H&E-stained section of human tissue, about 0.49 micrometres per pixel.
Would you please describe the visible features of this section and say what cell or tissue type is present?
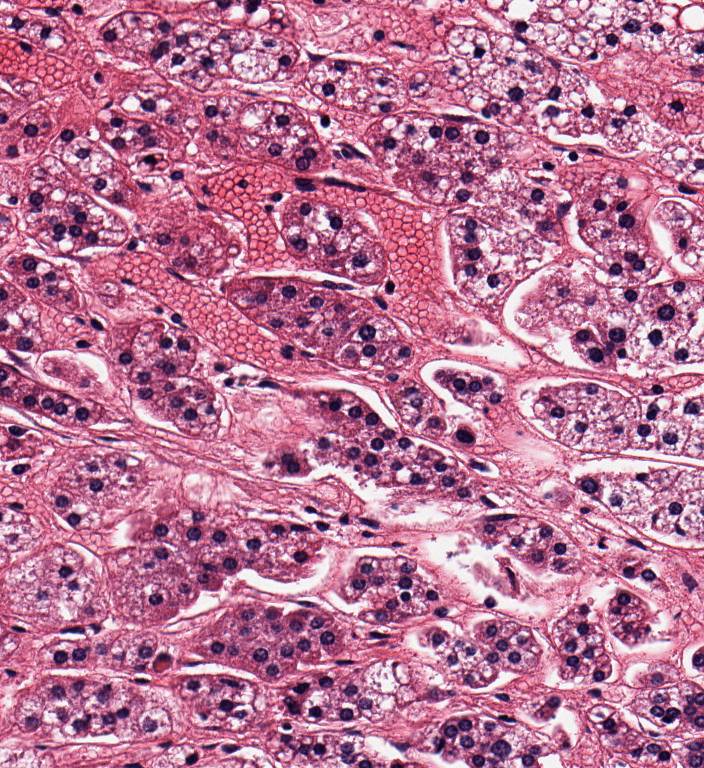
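First, pattern: rounded nests and short cords running roughly diagonally, upper left to lower right. Next, the nest cells have pale, finely vacuolated, foamy cytoplasm and small, round, dark nuclei. Then, thin, delicate pink septa with flattened, elongated nuclei separate the nests. This is adrenal gland.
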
